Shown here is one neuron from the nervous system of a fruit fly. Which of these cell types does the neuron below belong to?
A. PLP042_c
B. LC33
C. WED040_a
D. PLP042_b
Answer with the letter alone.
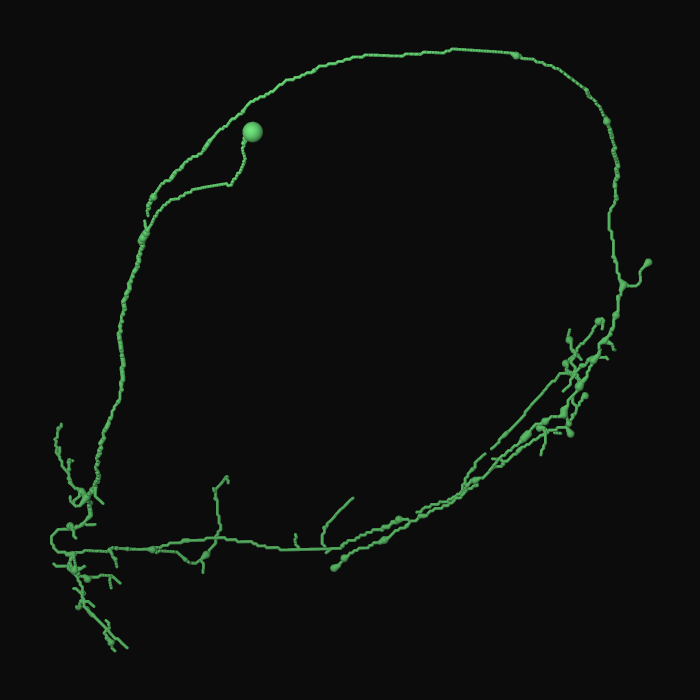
C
